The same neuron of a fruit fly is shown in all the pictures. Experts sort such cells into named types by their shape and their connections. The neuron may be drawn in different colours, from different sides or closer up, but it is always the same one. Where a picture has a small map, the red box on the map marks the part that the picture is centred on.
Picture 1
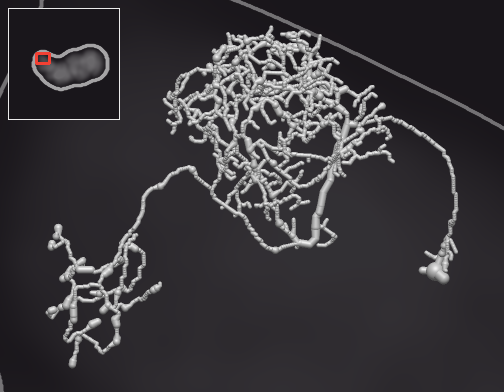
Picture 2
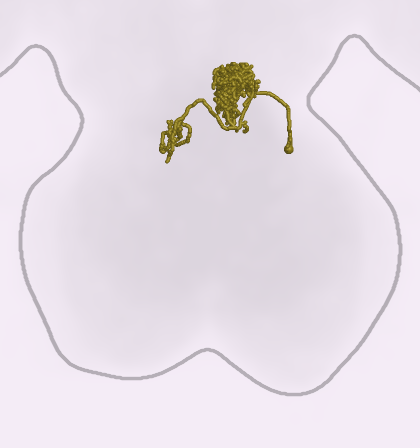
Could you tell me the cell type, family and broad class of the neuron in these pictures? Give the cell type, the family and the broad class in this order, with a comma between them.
IN06B073, hemilineage 06B, nerve-cord intrinsic neuron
